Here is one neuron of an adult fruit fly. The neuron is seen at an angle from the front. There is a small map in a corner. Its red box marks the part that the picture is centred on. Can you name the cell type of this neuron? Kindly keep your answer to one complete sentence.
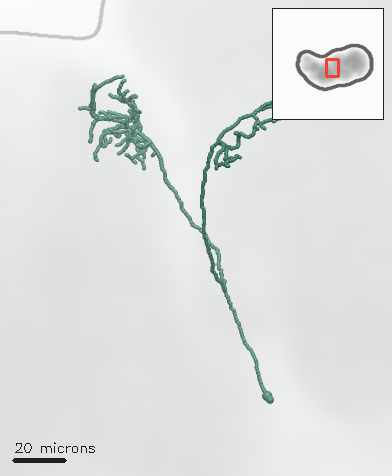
It is as LC16 that this neuron is typed.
